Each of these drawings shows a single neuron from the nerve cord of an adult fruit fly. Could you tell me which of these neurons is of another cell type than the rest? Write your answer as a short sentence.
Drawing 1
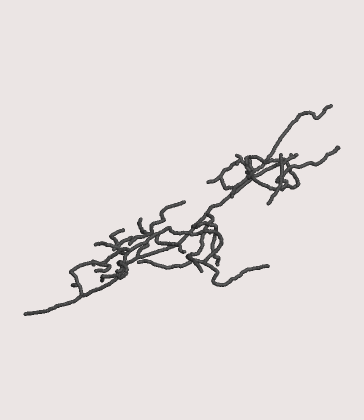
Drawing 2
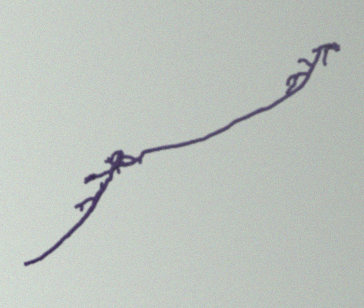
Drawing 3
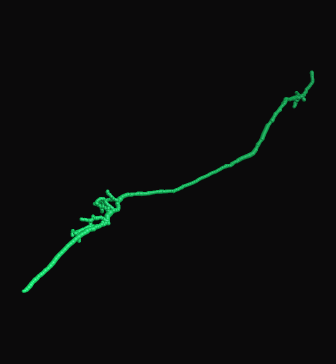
Drawing 1 is the odd one out.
